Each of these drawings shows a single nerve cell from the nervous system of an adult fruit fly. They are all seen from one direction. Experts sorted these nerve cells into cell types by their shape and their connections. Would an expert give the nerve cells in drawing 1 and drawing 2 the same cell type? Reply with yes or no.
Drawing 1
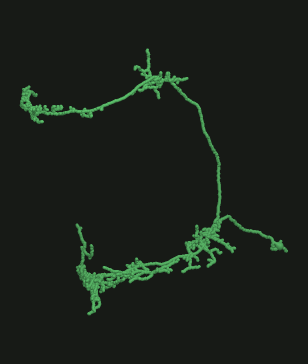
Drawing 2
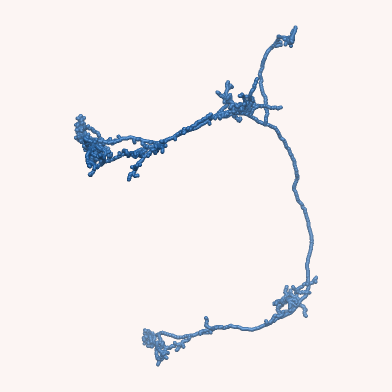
yes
